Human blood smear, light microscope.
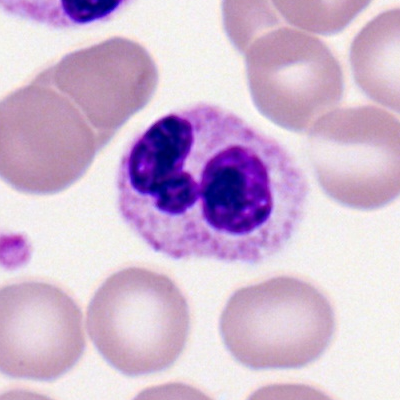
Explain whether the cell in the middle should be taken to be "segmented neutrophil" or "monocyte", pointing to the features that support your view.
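That's a segmented neutrophil. What settles it is the nucleus: it's split into two lobes, sitting side by side, left and right.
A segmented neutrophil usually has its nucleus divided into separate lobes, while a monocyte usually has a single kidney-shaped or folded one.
Beyond that, the chromatin is dark purple and coarsely clumped, and fine pink-lilac granules are scattered through the cytoplasm.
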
